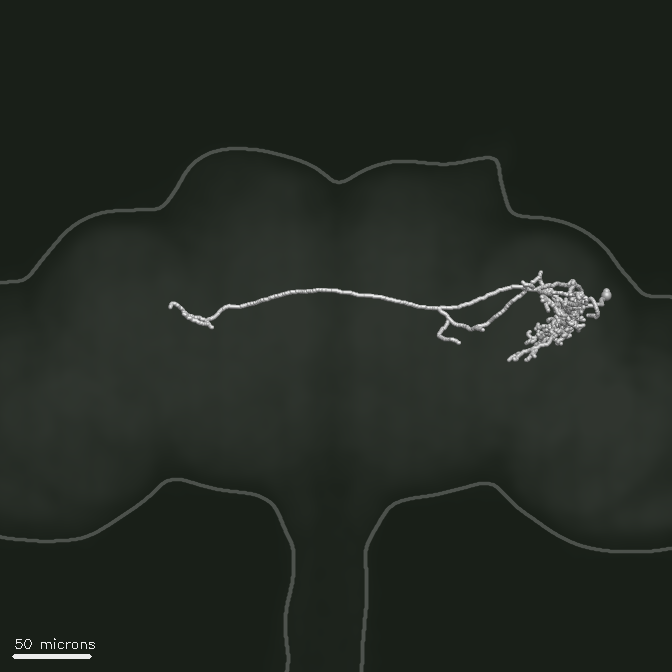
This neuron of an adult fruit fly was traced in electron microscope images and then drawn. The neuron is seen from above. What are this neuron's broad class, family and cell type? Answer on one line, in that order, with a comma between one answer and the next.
central-brain intrinsic neuron, hemilineage VLPl&p2_lateral, CB4116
